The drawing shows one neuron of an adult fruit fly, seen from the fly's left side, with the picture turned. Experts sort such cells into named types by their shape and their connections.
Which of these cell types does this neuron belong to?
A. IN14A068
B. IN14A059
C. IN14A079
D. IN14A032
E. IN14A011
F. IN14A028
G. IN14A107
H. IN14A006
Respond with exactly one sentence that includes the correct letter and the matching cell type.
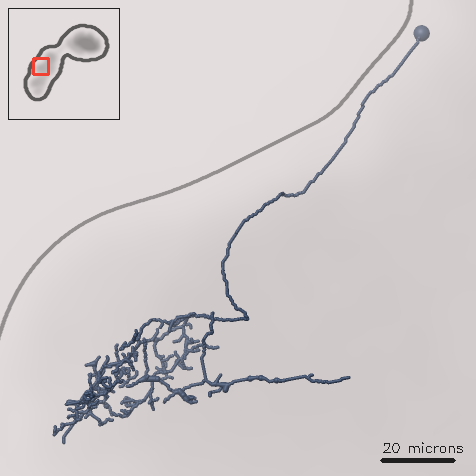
From the options, G supplies the neuron's cell type, IN14A107.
